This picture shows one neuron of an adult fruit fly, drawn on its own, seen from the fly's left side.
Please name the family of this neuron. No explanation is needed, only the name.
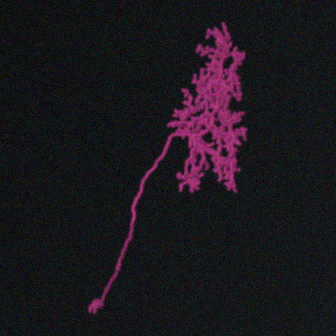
Pm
